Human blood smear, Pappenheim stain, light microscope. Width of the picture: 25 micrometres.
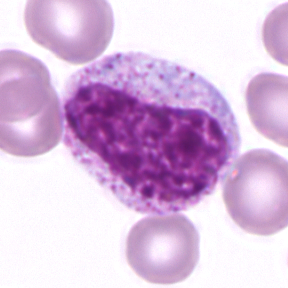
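Metamyelocyte: nucleus a single elongated, bean-shaped mass lying across the cell, no nucleoli visible. Widest band of cytoplasm above the nucleus. Fine purple-red granules scattered through the cytoplasm.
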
